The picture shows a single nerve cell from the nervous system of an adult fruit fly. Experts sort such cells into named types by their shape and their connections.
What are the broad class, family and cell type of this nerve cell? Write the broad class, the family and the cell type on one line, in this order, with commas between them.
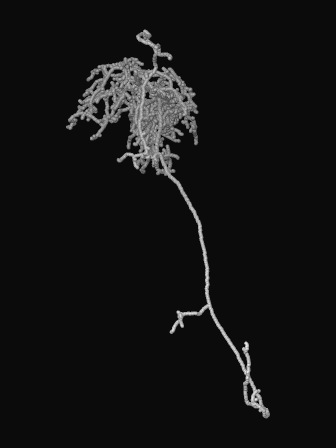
central-brain intrinsic neuron, hemilineage VLPl&p2_lateral, AVLP110_a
